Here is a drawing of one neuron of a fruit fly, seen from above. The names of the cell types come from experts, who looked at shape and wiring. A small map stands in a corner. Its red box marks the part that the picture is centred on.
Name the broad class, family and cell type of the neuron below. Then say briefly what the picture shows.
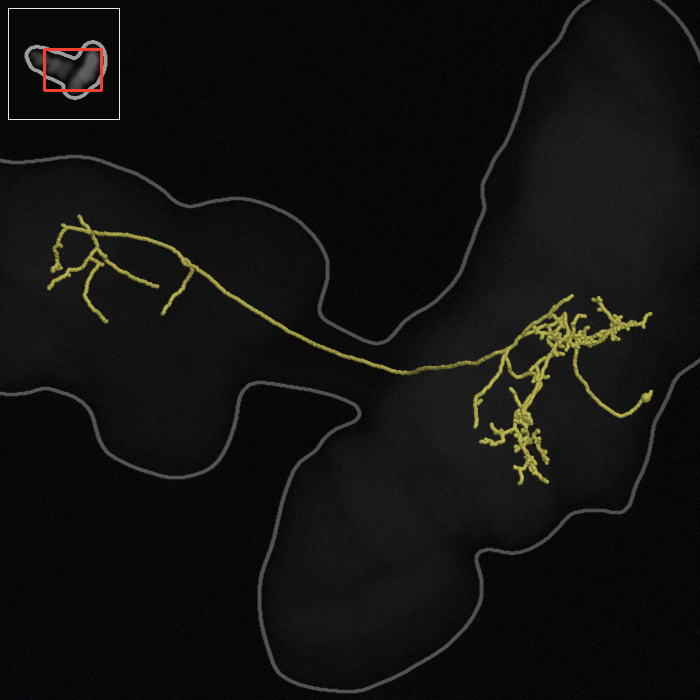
Its broad class is descending neuron. Its family is hemilineage MX3. It is of cell type DNg106. Its cell body lies on the right of the picture. As drawn here it is wider than it is tall.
